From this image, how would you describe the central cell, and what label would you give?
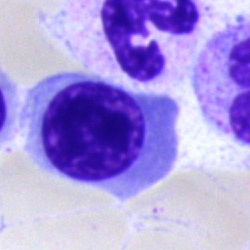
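Taking the nucleus first, it lies off-centre towards the left side of the cell and shows no visible nucleolus. Next, the cytoplasm is widest on the right side of the nucleus. Last, that cytoplasm contains no granules. Final item: this is an erythroblast.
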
